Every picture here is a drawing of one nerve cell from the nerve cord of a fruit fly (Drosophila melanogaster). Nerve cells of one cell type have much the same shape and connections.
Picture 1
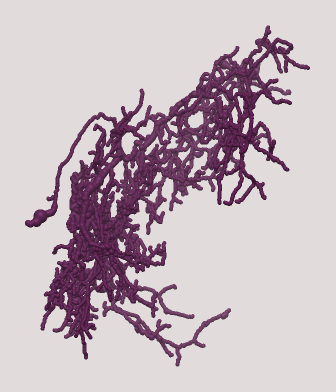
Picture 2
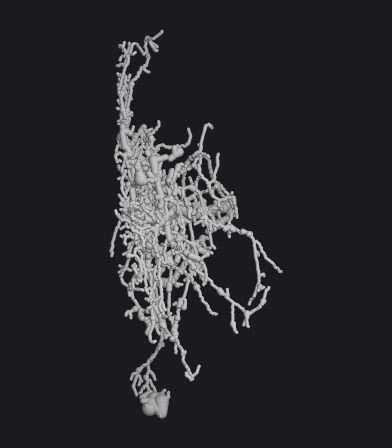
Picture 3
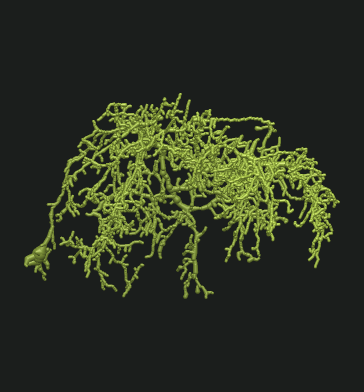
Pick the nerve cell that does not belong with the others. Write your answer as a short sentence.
Picture 3 is the odd one out.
